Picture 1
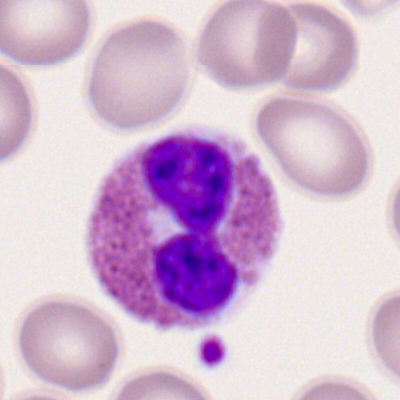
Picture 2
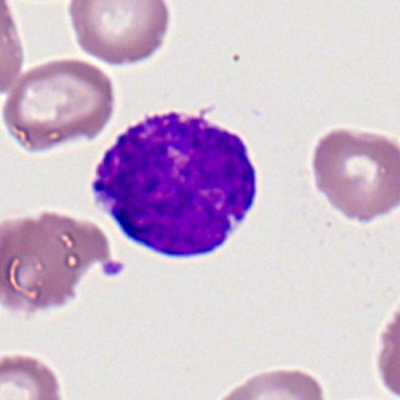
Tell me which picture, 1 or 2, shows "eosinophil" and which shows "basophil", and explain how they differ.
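Picture 1 shows an eosinophil and picture 2 a basophil. In picture 1 the nucleus can be made out as two lobes, one above the other, joined by a narrow waist. Coarse reddish-pink granules pack the cytoplasm on both sides of it, apart from a small pale, granule-poor patch on the left where the lobes meet.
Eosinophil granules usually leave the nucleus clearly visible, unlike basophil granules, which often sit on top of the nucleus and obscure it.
In picture 2, by contrast, dark purple material fills almost the whole cell, coarse and clumped rather than smooth, with a few small paler patches toward the middle. The upper edge of this cell is slightly ragged.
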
